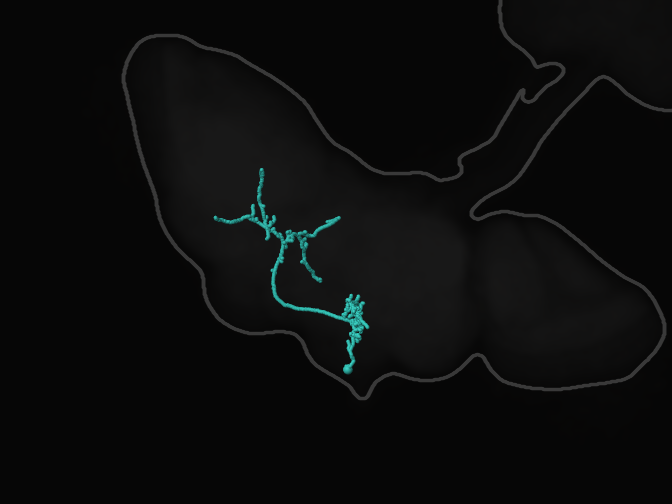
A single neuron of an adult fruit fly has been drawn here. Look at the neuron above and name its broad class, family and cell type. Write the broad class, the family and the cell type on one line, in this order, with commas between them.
central-brain intrinsic neuron, hemilineage FLAa2, PRW028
